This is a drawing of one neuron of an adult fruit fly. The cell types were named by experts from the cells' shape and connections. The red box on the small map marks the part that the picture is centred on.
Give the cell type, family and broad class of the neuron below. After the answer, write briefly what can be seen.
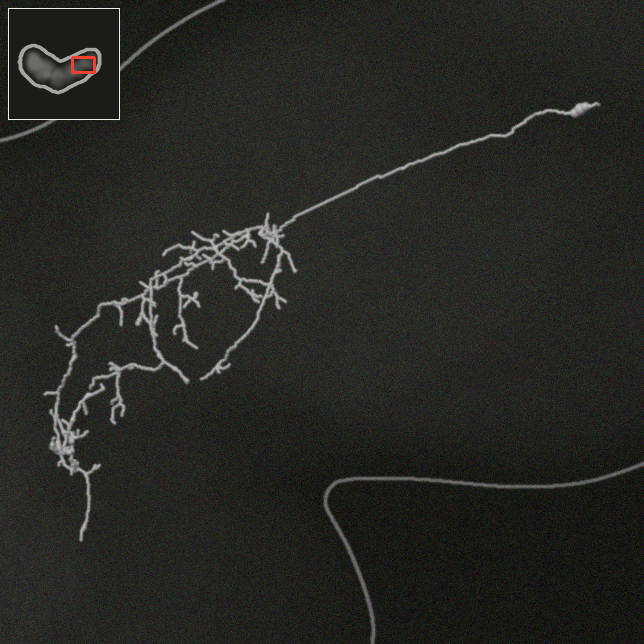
The cell type is IN03B083. The family is hemilineage 03B. This is a nerve-cord intrinsic neuron. The cell body is at the upper right of the picture. Dozens of branch ends can be seen.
